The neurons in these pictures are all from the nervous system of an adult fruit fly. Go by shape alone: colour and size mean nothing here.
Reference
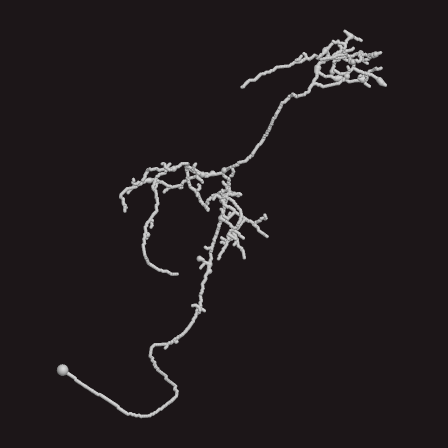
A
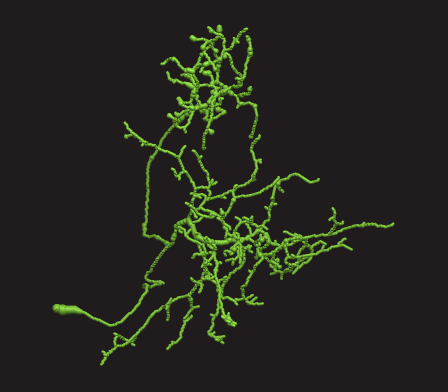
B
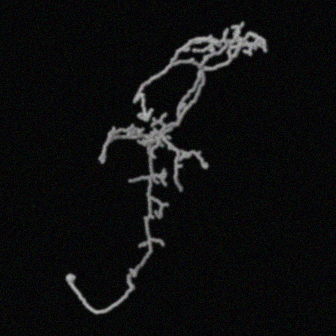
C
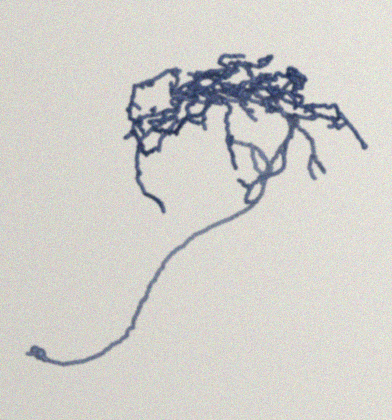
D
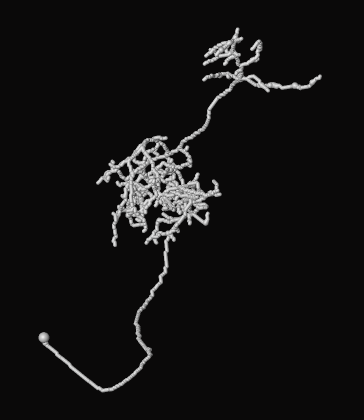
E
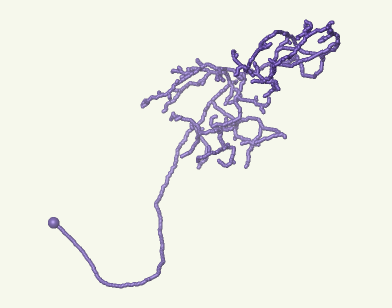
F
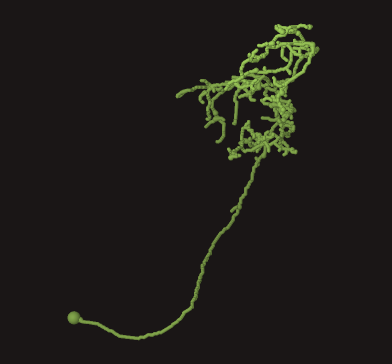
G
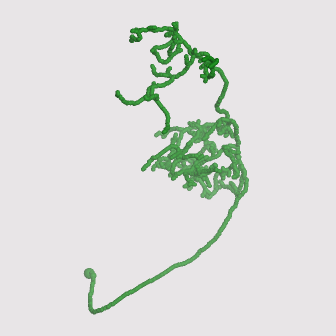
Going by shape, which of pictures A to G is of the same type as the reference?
Picture B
